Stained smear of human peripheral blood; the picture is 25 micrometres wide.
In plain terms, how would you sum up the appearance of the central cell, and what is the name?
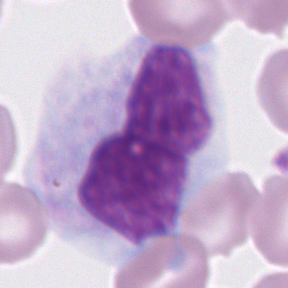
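An indentation near its middle narrows the nucleus into upper and lower lobes, and it measures about 17 by 10 micrometres. Set toward the right, the nucleus leaves most cytoplasm on its left. Chromatin is finely mottled purple without coarse dark blocks; cytoplasm is pale greyish blue. The cell is a monocyte.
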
